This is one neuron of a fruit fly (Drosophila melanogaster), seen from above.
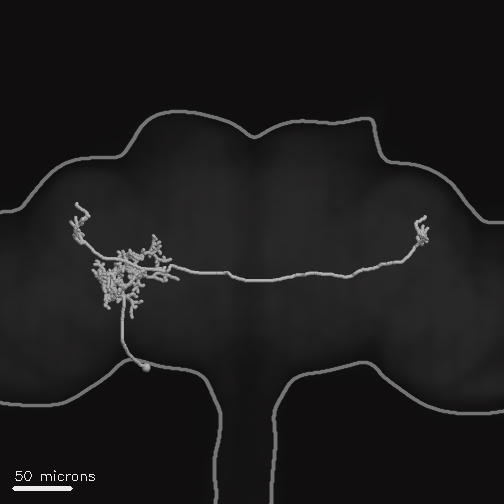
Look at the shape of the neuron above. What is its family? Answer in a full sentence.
The family is hemilineage VLPl&p2_posterior.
